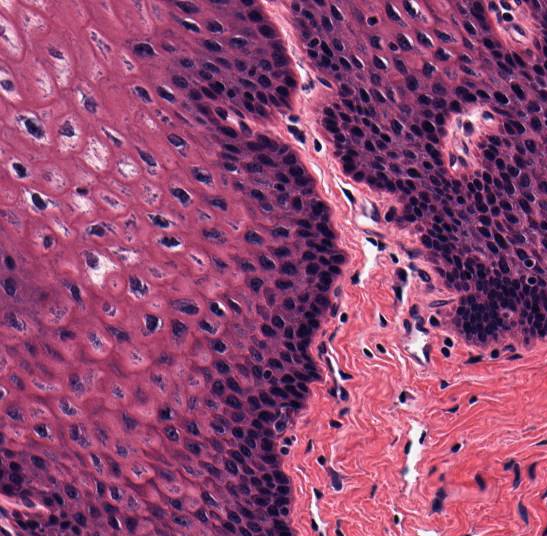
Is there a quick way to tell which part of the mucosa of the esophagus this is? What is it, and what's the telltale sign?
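Stratified squamous nonkeratinized epithelium occupies the left half of the field. Point one, the base: along the border with the stroma, the basal layer forms a dark band of crowded small cells with scant cytoplasm.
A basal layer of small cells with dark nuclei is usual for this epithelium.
Point two, maturation: toward the left edge the cells become large and polygonal, with abundant pink cytoplasm.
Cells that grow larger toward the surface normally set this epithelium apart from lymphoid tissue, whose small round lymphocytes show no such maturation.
Point three: a second epithelial region at upper right has closely packed dark nuclei with little cytoplasm between them.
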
